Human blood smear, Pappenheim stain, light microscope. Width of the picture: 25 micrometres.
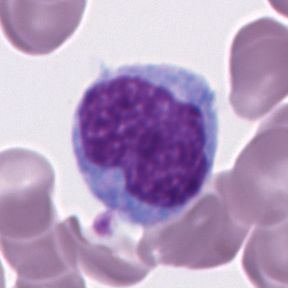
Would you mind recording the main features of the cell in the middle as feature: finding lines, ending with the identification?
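Outline: roughly round, with a slightly uneven edge.
Nucleus: notched in its lower edge, giving a two-lobed, kidney-like shape.
Chromatin: dark purple and clumped, with small paler spots scattered through it.
Cytoplasm: edge at the top of the cell faintly frayed.
Name: monocyte.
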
